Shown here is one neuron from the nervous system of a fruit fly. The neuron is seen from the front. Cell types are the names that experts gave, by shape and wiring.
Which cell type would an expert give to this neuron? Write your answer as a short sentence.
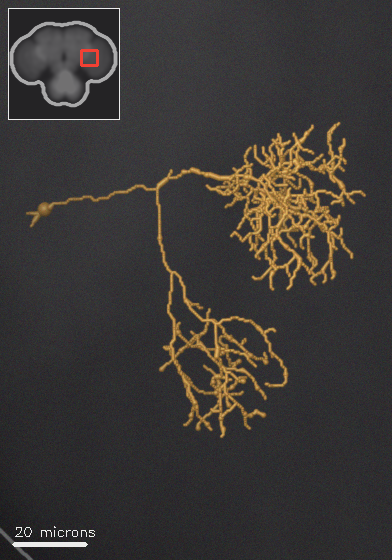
The cell type is Li13.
